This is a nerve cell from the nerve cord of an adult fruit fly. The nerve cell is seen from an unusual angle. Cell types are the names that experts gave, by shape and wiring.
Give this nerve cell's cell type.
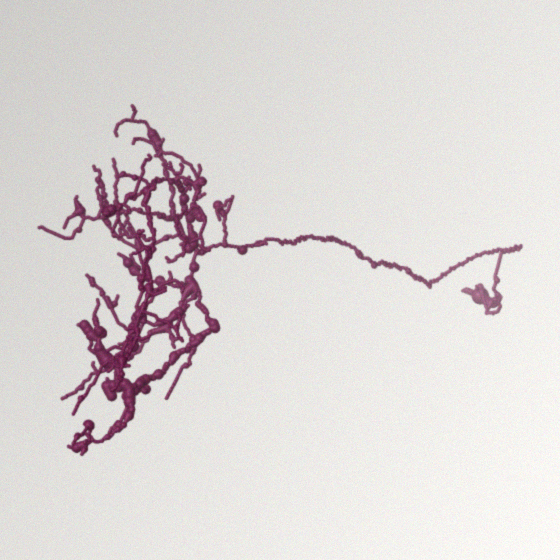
IN16B104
